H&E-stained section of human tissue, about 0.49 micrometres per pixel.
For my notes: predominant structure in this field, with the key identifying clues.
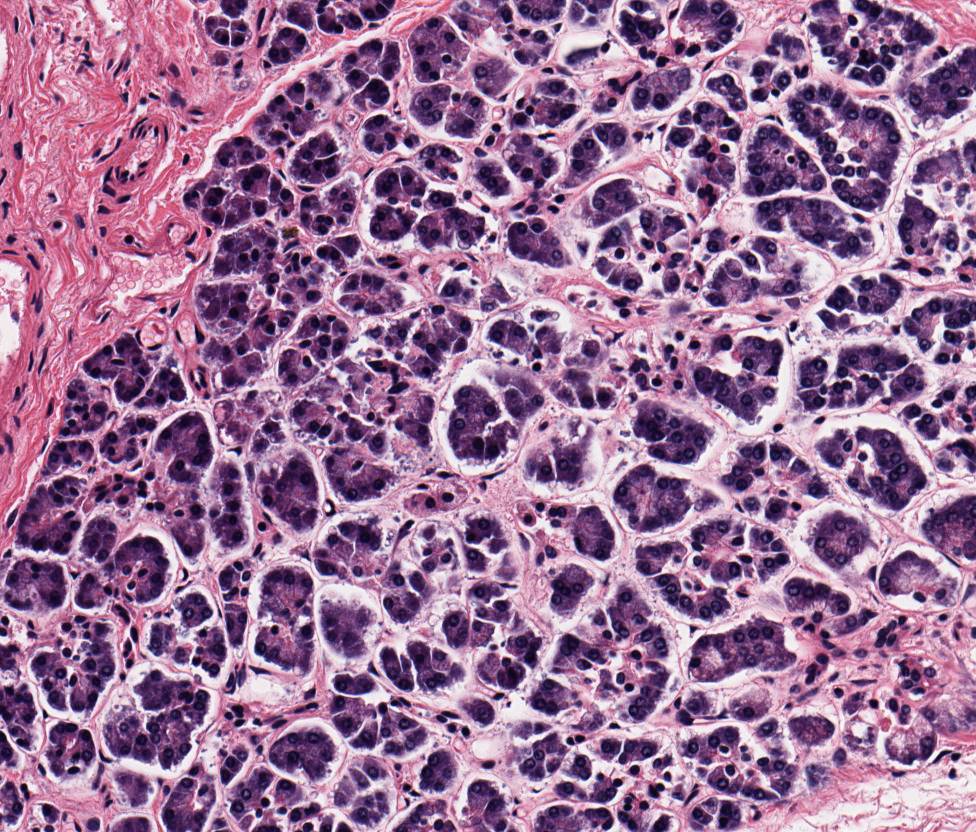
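Mainly exocrine pancreas: closely packed acini fill nearly the whole field except the upper left corner. The acinar cell nuclei are round and dark, and the acini show no wide open central lumen. In many acini the cytoplasm toward the centre is paler and more granular than at the periphery.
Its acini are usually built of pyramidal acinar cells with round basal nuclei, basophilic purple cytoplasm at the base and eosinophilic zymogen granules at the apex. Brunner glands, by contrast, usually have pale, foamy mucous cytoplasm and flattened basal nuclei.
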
